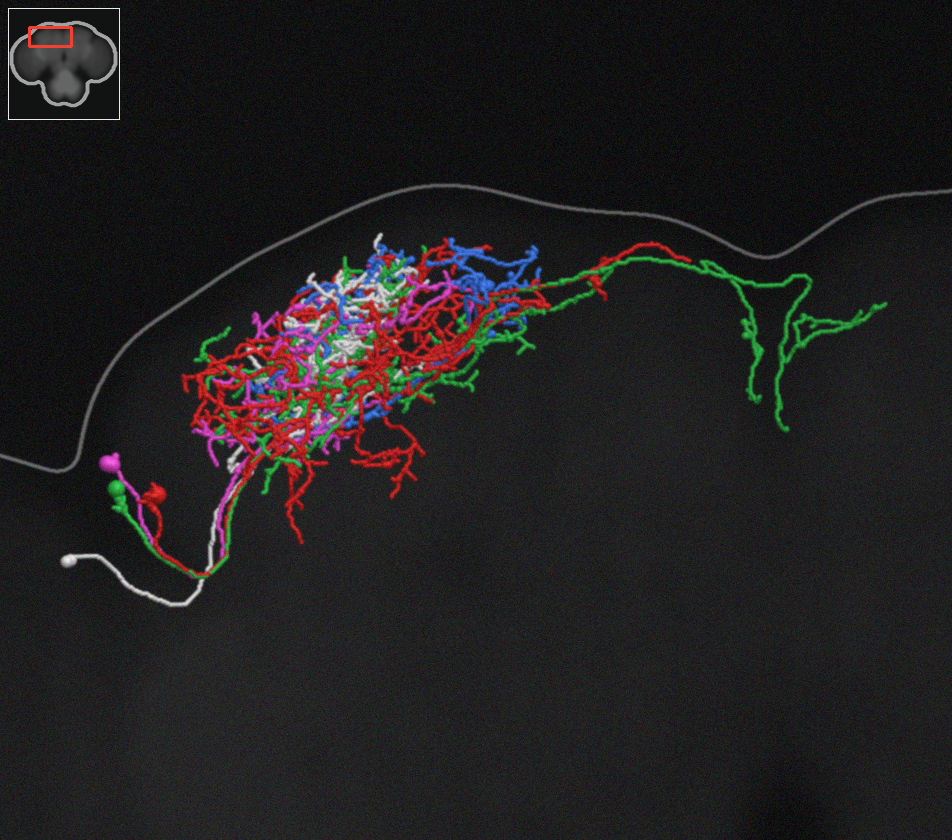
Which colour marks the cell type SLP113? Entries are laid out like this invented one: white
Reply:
green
